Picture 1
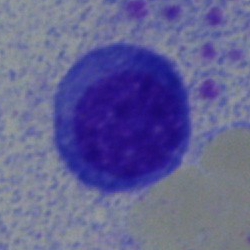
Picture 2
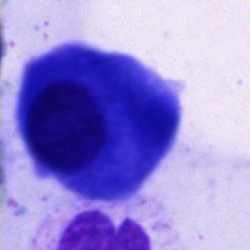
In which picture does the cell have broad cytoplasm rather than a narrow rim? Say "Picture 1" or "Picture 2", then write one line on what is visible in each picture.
Picture 2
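What picture 1 shows: The cytoplasm is a narrow deep-blue rim that is widest on the left side.
What picture 2 shows: The cytoplasm is abundant and covers more area than the nucleus.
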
